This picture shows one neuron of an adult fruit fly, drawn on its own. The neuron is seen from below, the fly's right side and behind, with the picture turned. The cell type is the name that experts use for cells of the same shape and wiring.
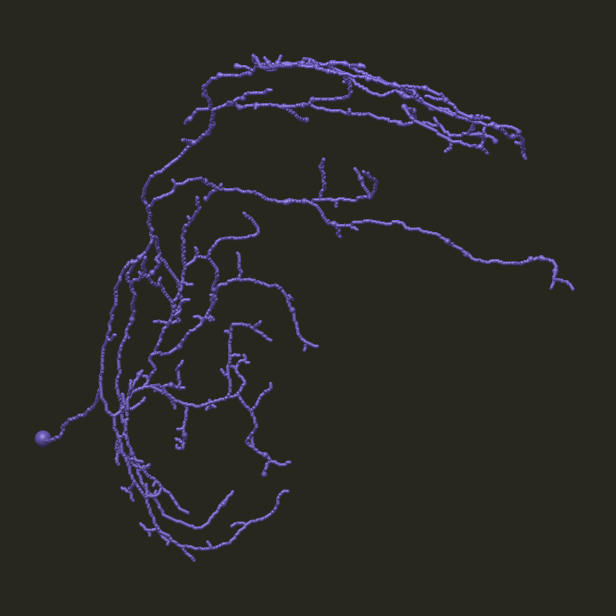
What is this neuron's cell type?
Cm28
